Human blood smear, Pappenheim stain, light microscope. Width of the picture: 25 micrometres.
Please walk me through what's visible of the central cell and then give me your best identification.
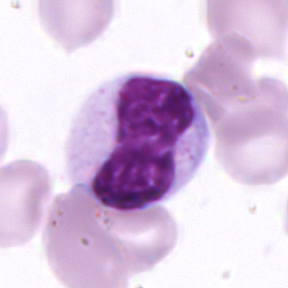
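Cell about 12 micrometres across; outline round and smooth. Nucleus fills about 60% of cell area; long axis diagonal, upper right to lower left. Cytoplasm pale pinkish-lilac, widest band on left side of nucleus. This is a metamyelocyte.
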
